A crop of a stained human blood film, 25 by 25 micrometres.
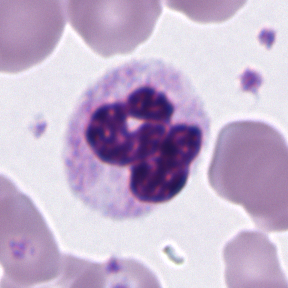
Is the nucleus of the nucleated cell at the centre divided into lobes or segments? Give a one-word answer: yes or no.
Yes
